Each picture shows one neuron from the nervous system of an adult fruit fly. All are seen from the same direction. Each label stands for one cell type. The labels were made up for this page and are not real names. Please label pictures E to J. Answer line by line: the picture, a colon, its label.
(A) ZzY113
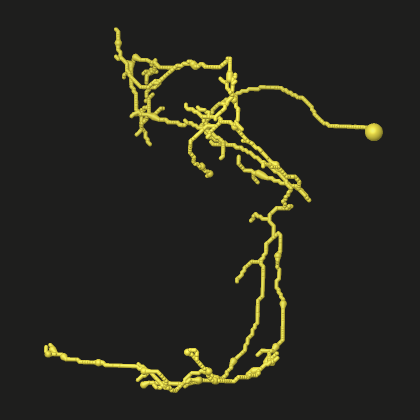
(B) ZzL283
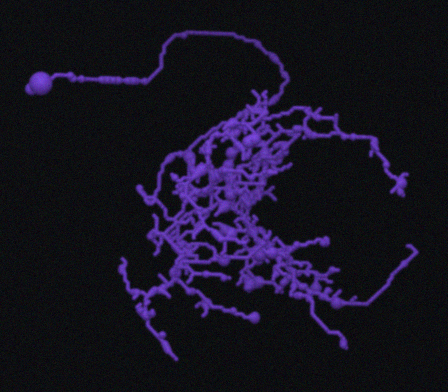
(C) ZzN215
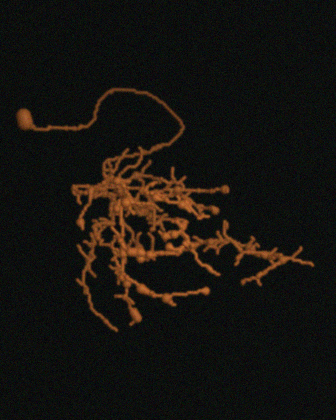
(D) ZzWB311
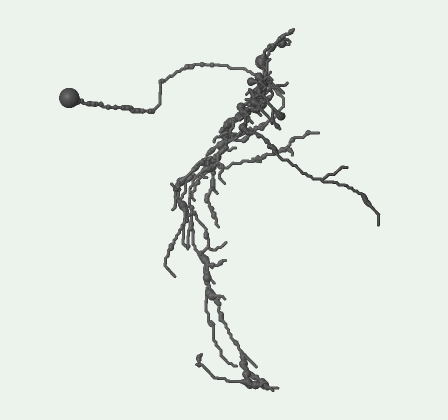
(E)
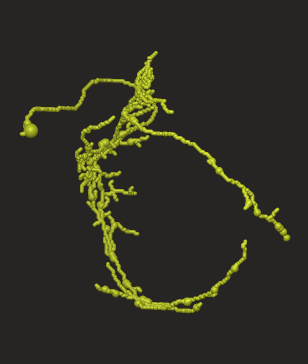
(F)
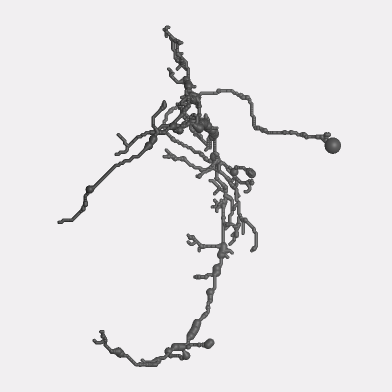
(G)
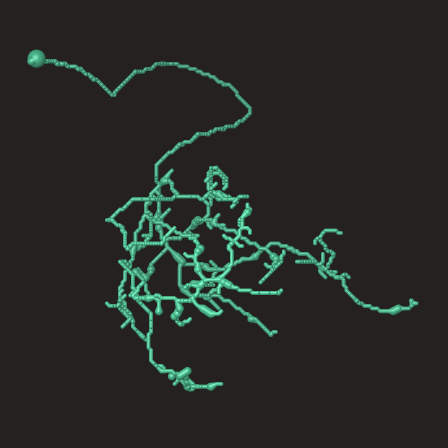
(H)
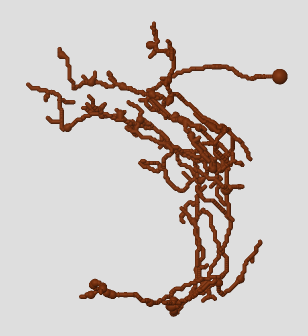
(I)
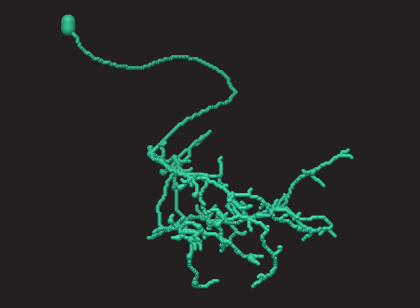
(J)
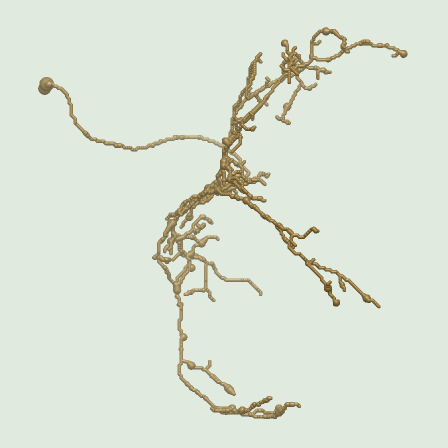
E: ZzWB311
F: ZzWB311
G: ZzN215
H: ZzY113
I: ZzN215
J: ZzY113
